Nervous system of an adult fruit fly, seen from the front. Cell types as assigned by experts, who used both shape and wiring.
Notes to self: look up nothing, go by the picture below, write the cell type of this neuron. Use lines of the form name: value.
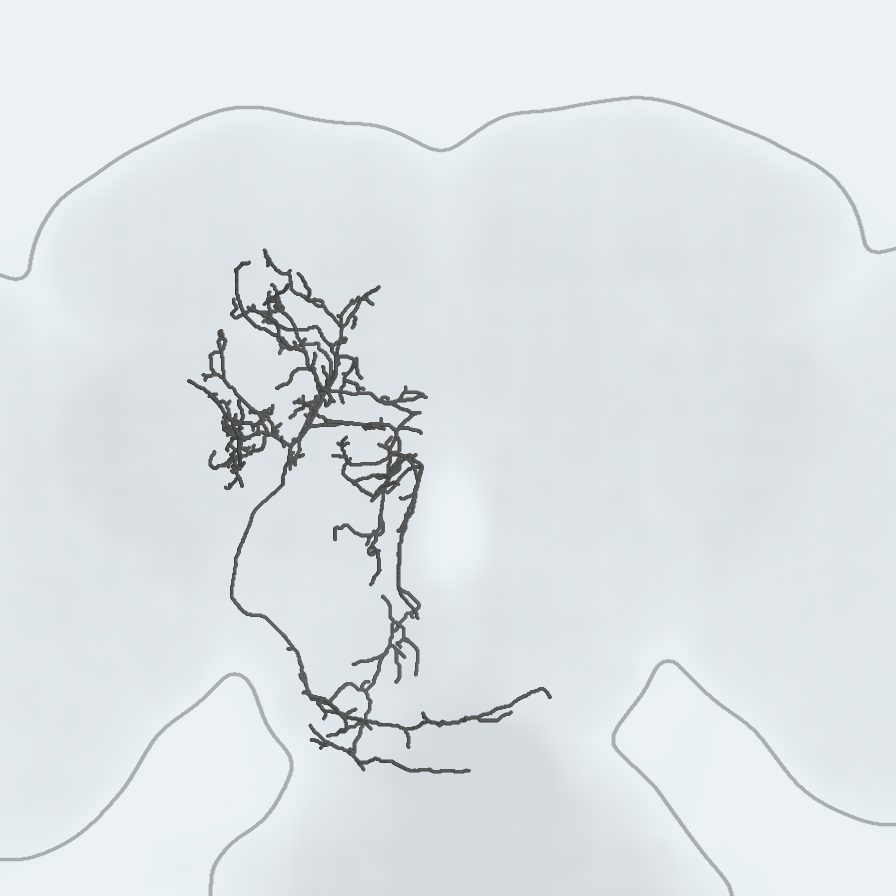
cell type: PVLP203m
